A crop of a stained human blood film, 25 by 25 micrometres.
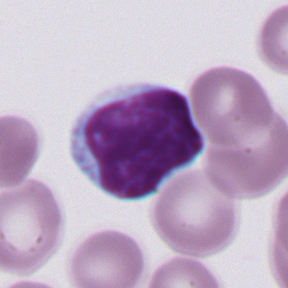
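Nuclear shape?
Irregular; shallow notch in right edge.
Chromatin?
Dense, dark purple, coarsely clumped.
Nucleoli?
None visible.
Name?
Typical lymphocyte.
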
